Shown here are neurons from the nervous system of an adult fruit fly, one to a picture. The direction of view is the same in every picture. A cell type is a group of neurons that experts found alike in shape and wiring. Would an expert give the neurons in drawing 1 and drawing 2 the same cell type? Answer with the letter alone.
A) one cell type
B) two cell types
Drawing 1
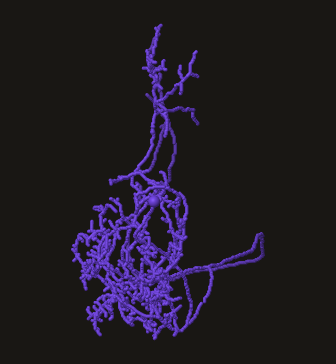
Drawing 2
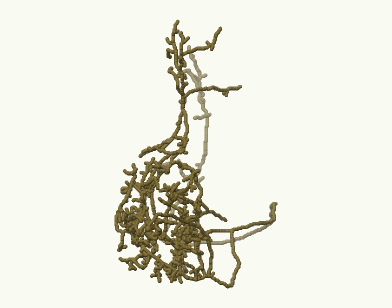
A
